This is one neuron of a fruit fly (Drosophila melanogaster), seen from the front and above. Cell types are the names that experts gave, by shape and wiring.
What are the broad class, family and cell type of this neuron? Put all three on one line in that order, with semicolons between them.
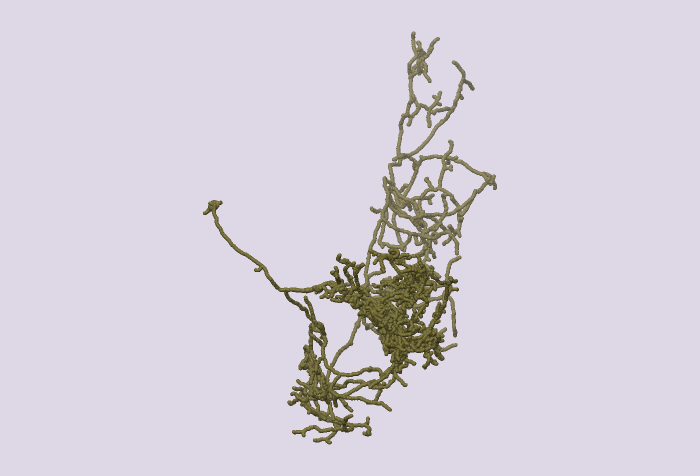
descending neuron; DNp; DNp34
